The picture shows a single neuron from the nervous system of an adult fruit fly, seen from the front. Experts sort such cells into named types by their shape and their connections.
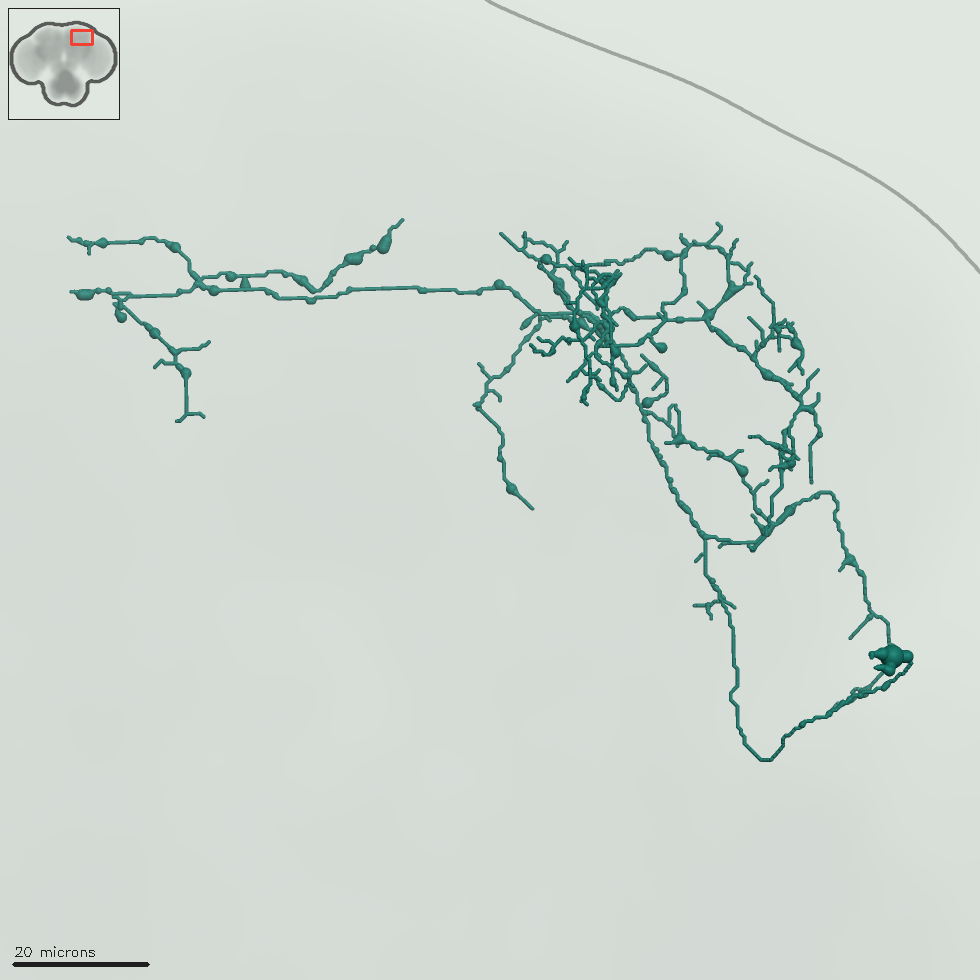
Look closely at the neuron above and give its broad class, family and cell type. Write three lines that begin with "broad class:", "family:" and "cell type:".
broad class: central-brain intrinsic neuron
family: hemilineage SLPal5
cell type: CB1590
